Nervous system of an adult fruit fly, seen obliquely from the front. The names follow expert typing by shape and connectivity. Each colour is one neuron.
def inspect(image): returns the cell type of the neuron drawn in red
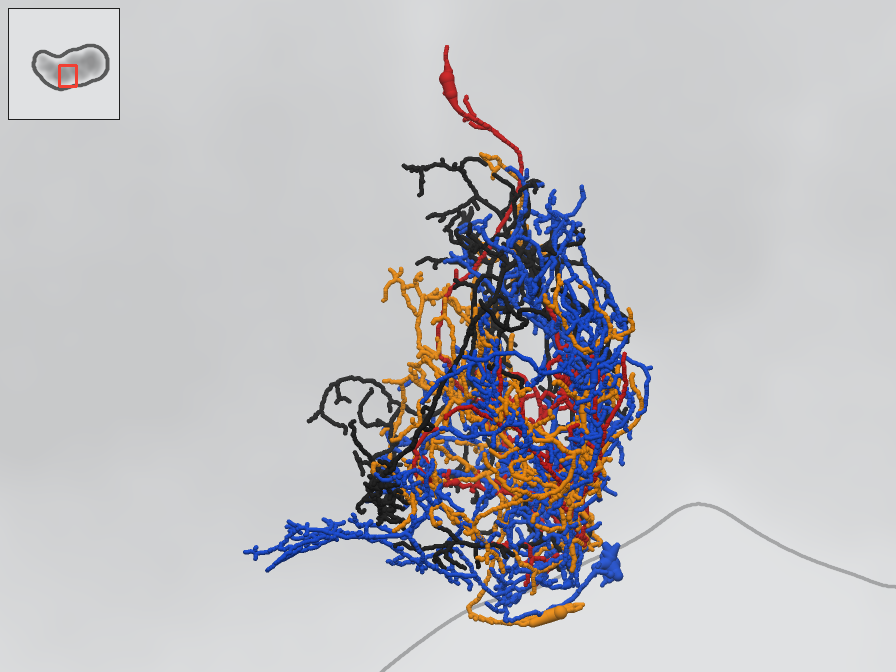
IN19A030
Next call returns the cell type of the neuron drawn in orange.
IN13A002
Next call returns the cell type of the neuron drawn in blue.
IN13A005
